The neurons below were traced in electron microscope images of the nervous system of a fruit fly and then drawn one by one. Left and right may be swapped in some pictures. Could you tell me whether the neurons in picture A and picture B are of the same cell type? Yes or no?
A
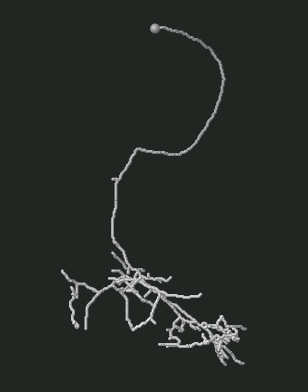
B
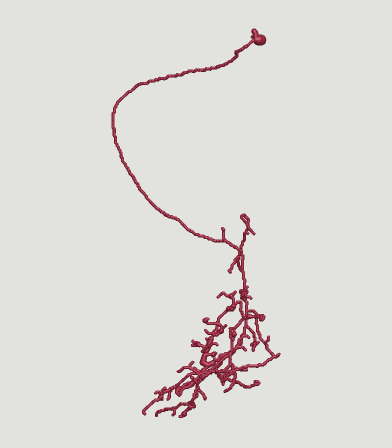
no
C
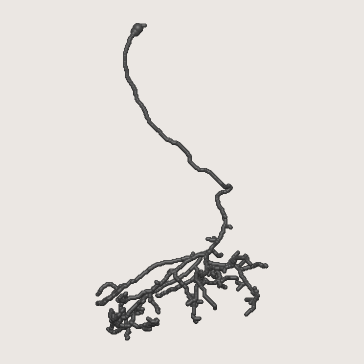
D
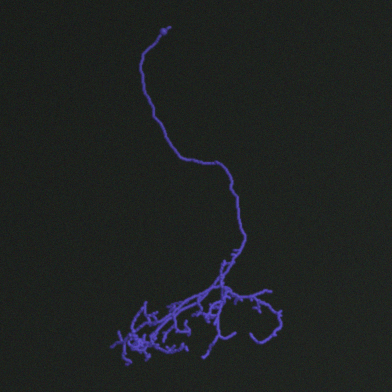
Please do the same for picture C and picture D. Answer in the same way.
yes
